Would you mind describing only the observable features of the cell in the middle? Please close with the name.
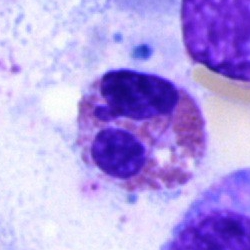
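Its nucleus is divided into two lobes, one placed above the other. Both lobes contain dense, dark purple chromatin. In the lower right part of the cytoplasm there is a small clear space. The outline is roughly round, and granules extend right up to its edge. This cell is an eosinophil.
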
